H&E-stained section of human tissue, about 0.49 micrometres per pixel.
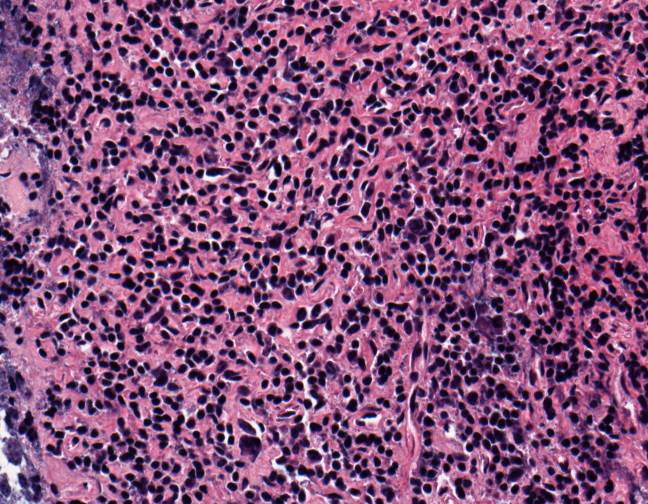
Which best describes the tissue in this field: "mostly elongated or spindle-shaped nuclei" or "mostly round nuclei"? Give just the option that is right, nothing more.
Mostly round nuclei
